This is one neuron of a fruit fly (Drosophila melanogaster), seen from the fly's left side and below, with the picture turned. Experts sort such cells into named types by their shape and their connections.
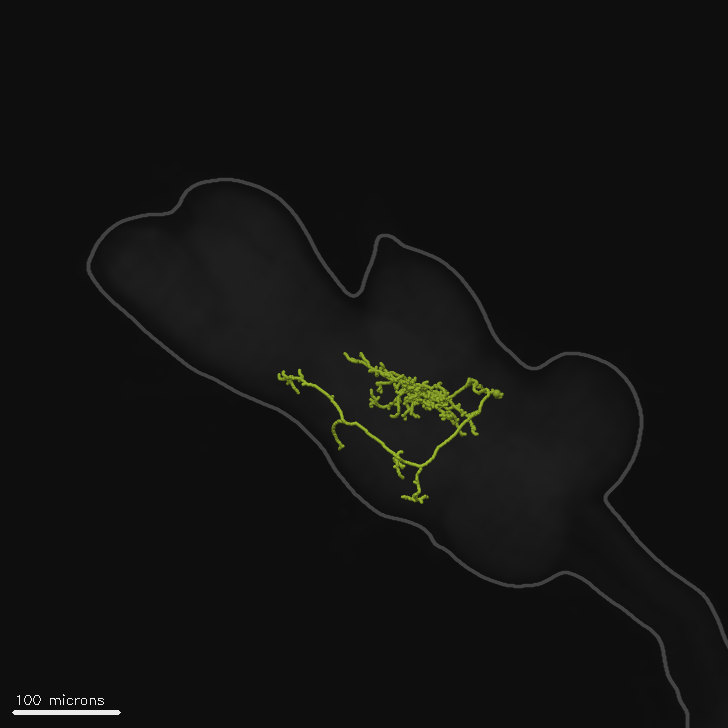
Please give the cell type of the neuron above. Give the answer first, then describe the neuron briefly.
Its cell type is INXXX173. It is a nerve-cord intrinsic neuron. From left to right in the picture it spans about 200 microns. As drawn here it is wider than it is tall.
